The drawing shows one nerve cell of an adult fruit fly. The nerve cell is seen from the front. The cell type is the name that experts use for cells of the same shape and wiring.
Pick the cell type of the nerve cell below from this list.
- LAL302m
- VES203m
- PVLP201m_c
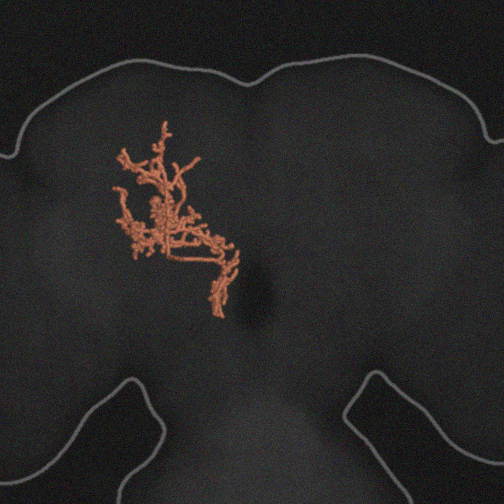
VES203m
